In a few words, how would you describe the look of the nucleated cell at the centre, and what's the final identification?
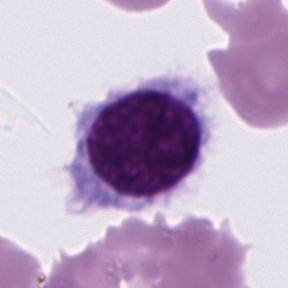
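Around the edge, the border is ragged and set with fine hair-like projections. The chromatin appears dense and dark purple. Pale blue cytoplasm is widest on the left and lower-left side of the nucleus. This one is a hairy cell.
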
